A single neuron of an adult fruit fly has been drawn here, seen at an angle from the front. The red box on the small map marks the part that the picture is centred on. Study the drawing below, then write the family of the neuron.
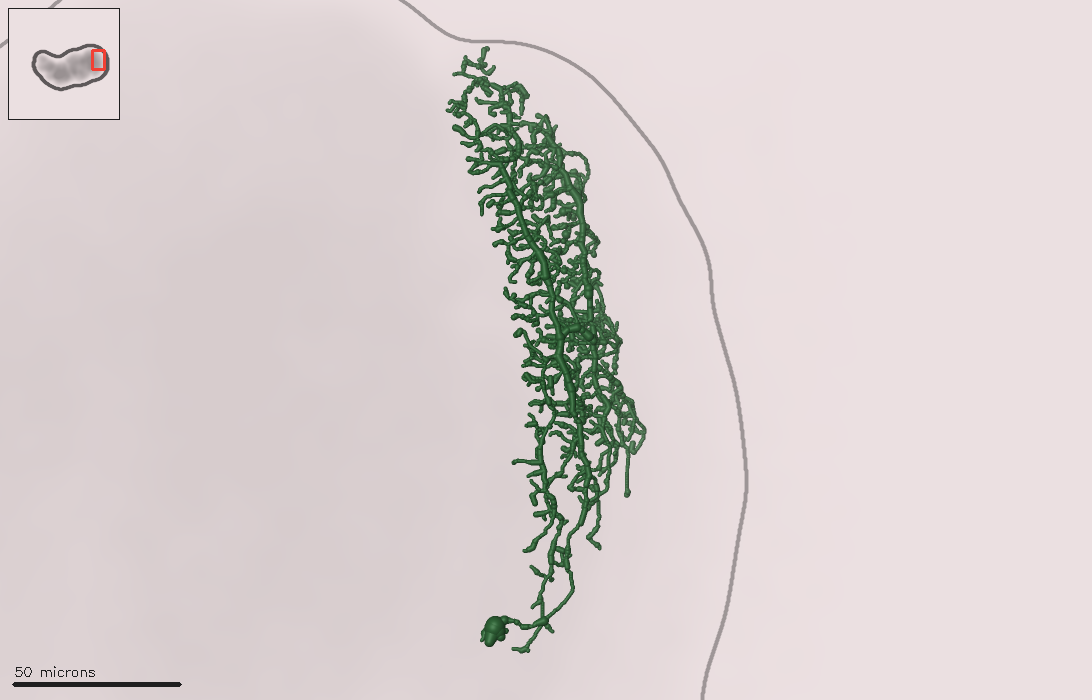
Dm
